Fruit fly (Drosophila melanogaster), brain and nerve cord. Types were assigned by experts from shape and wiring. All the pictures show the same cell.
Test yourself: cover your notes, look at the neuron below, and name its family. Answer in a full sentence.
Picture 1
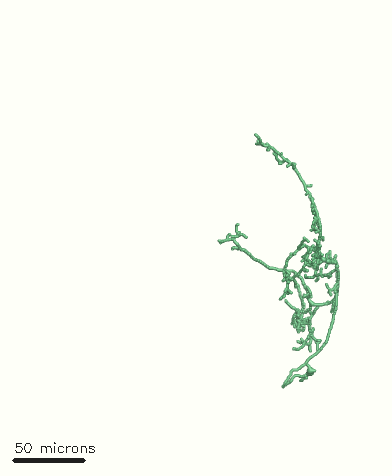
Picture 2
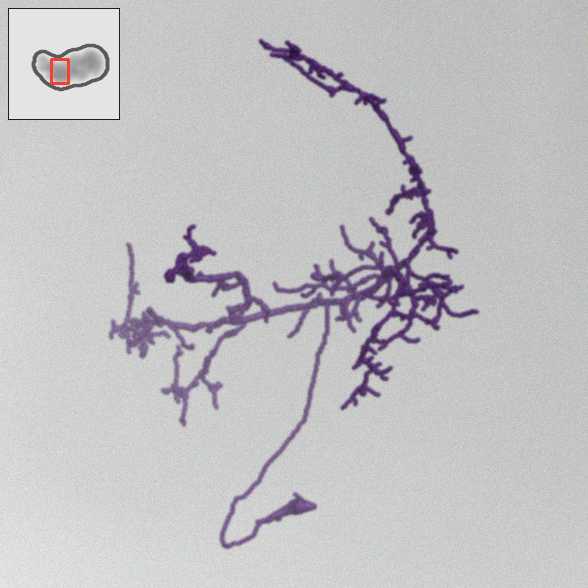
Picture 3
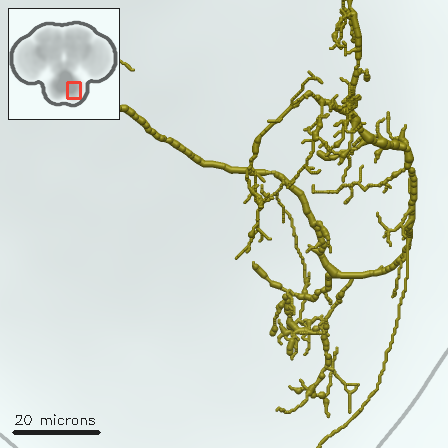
The family is hemilineage 13A.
